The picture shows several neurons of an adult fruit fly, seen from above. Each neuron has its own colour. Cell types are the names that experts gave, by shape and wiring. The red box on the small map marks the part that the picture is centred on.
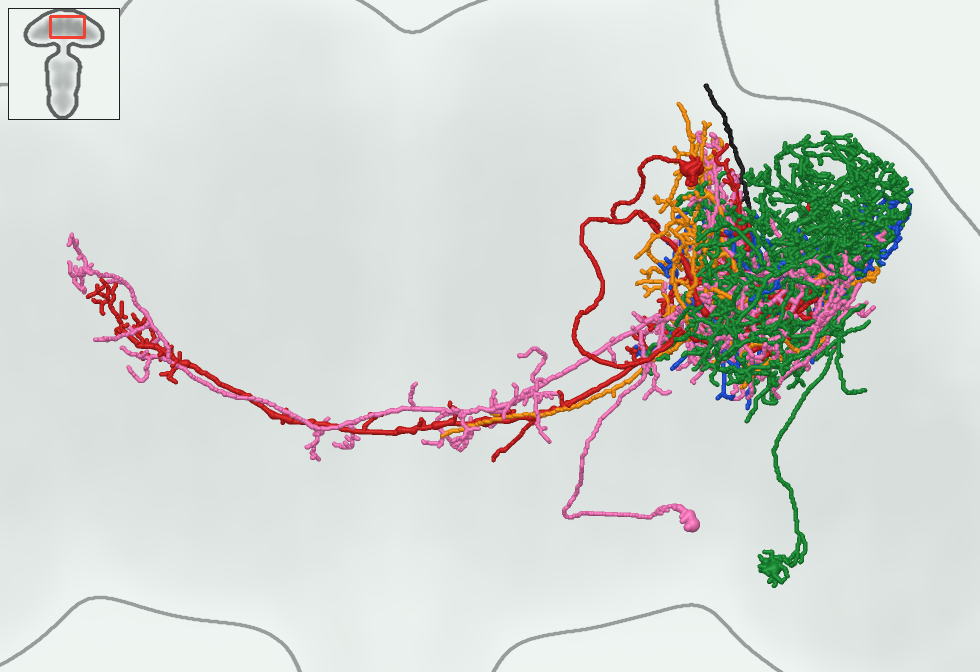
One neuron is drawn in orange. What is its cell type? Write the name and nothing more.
CB0956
